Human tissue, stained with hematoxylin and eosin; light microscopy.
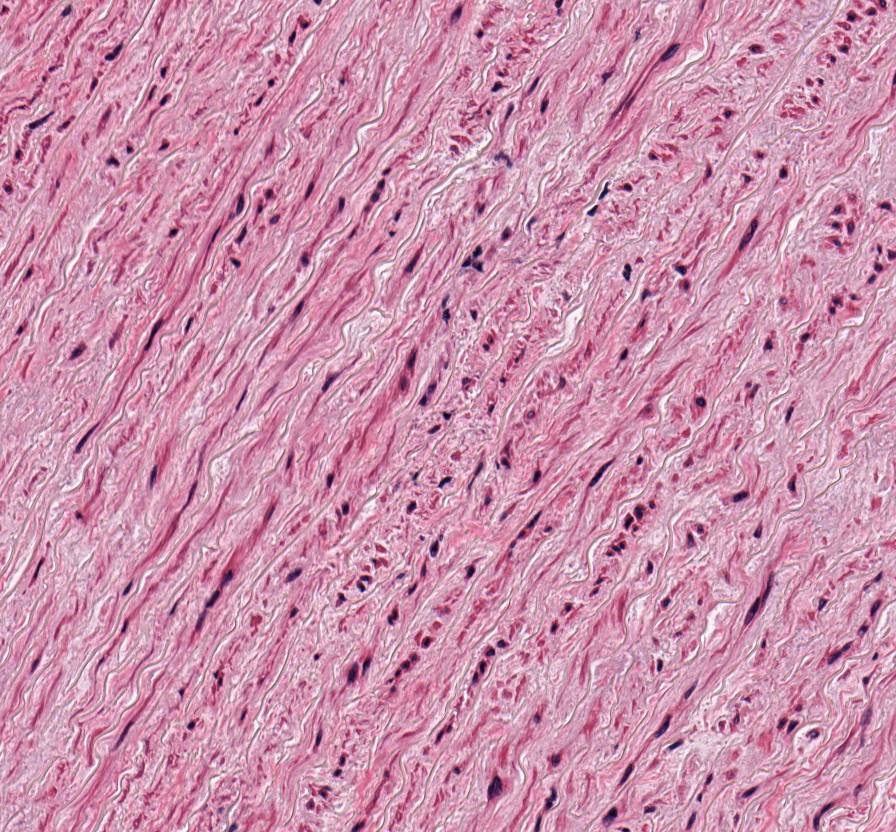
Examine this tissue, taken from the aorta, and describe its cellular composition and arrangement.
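You'll see the fibres running diagonally, lower left to upper right, and they're pink and wavy. Most of the nuclei are dark, slender and spindle-shaped, lying along the line of the fibres. There's no epithelium anywhere in the field.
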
